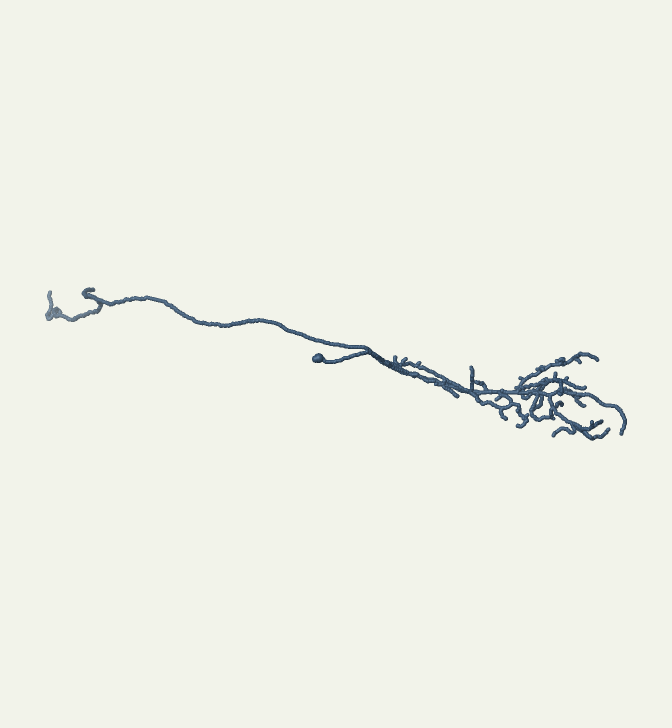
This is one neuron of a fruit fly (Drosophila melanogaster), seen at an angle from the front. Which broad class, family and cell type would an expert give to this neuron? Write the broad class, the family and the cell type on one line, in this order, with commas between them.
central-brain intrinsic neuron, hemilineage LHd1, CB2934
